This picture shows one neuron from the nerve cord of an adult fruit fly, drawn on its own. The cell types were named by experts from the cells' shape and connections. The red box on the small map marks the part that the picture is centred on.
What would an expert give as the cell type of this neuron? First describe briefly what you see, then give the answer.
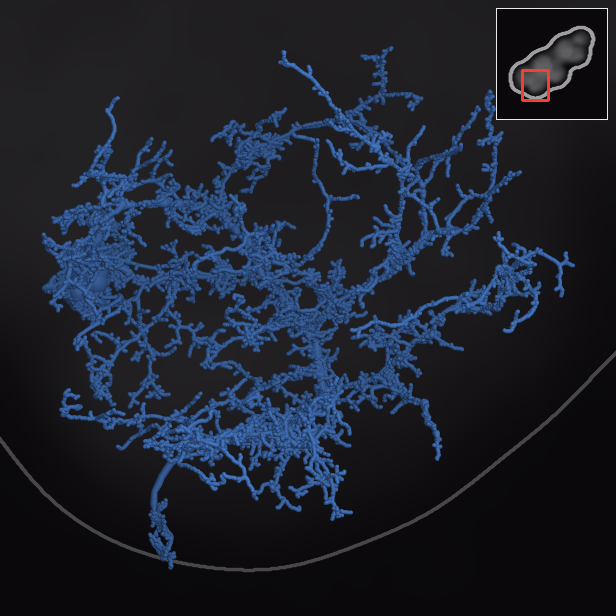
More than a hundred branch ends can be seen. As drawn here it is about as wide as it is tall. It is a motor neuron of the nerve cord. It is of cell type Tergopleural/Pleural promotor MN.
